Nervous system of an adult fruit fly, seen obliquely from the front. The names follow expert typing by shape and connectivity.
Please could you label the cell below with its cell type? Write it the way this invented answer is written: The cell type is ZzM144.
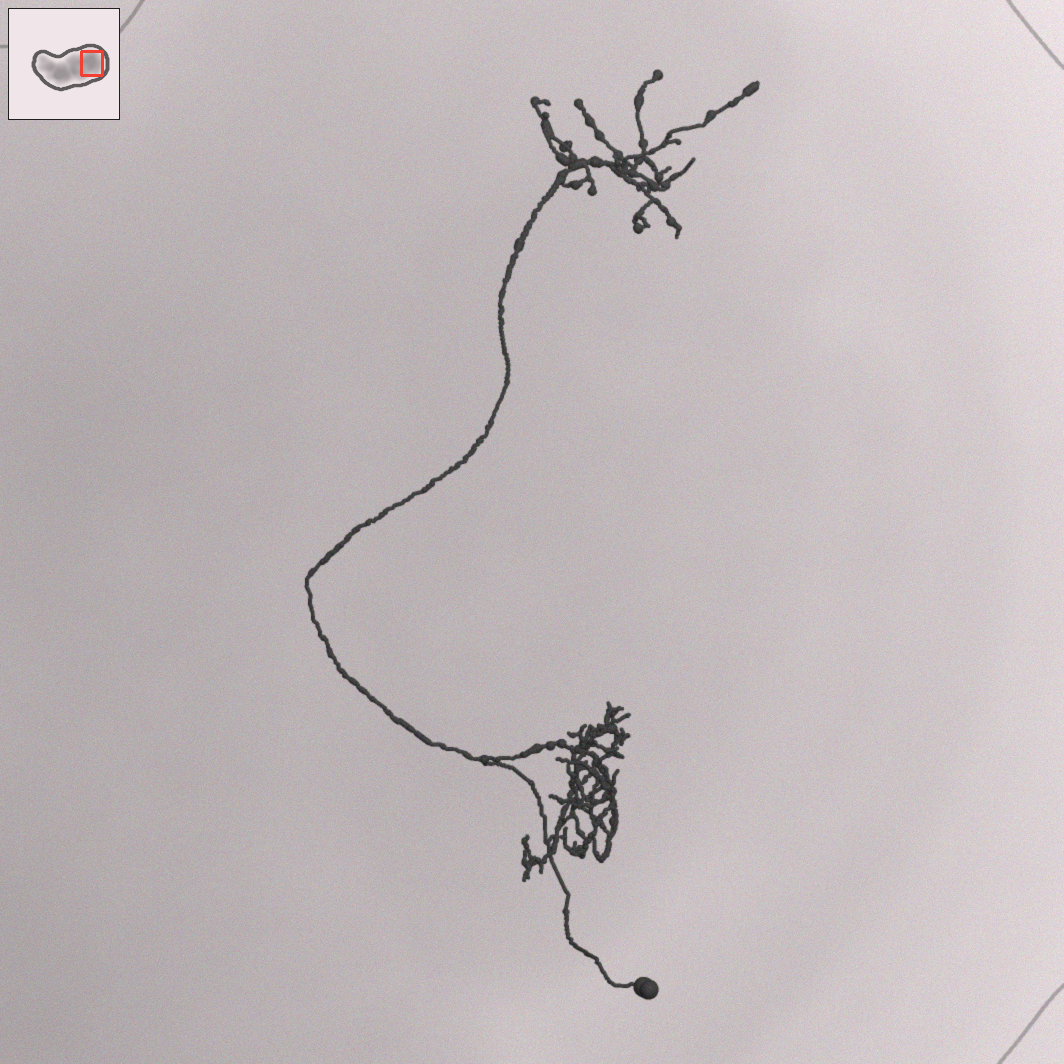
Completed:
The cell type is M_vPNml67.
